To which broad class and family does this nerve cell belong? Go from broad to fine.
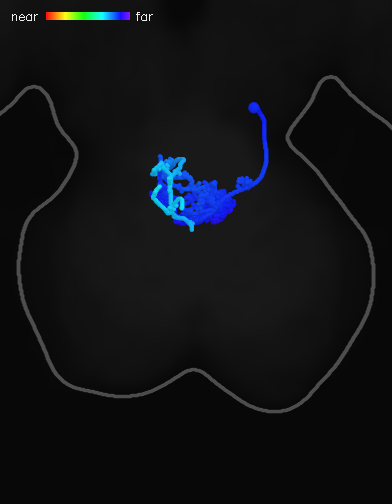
nerve-cord intrinsic neuron; hemilineage 01A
